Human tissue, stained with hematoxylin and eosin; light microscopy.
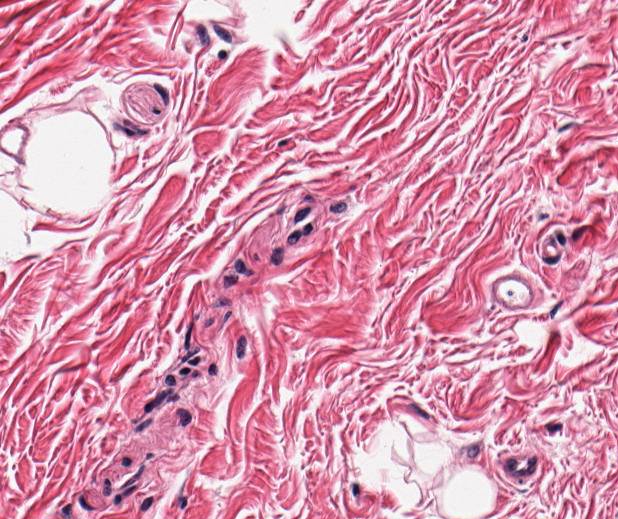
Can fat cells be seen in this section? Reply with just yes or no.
Yes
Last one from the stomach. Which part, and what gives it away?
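Shown here is dense connective tissue: thick, wavy, bright pink collagen bundles fill the field, separated throughout by narrow white clefts. The scattered nuclei are mostly dark and elongated, clustering along a diagonal band from the centre toward the lower left.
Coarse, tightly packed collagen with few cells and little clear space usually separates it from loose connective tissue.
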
